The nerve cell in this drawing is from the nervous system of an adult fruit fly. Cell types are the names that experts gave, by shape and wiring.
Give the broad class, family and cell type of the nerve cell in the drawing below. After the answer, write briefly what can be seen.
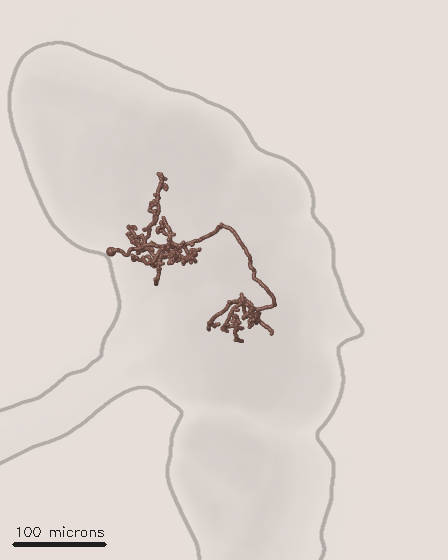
This is a central-brain intrinsic neuron. Its family is hemilineage DM5_central. It is of cell type IB069. It is in the brain and does not reach the nerve cord. The cell body is on the left of the picture. By the scale bar it is about 190 microns tall in this view.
